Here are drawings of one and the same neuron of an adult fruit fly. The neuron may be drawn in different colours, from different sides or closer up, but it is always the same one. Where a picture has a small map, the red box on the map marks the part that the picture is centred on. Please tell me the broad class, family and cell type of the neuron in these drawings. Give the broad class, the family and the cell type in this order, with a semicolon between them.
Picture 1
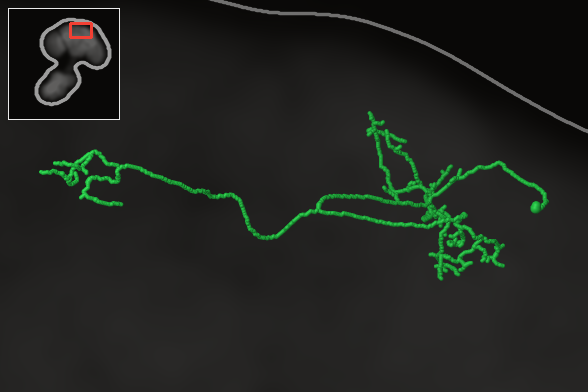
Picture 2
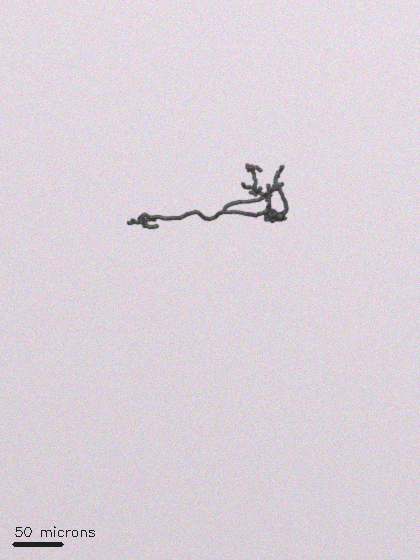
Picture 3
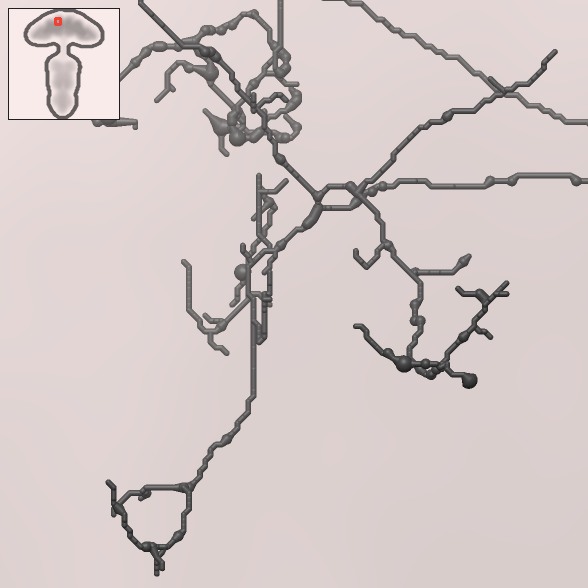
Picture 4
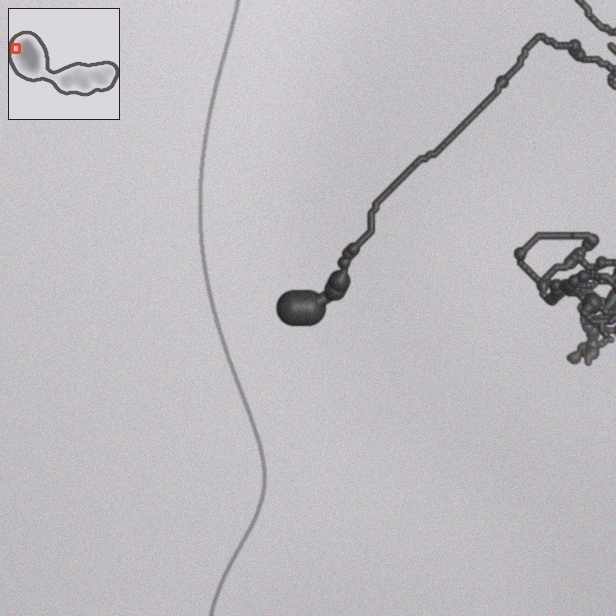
central-brain intrinsic neuron; class DAN; PAM14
